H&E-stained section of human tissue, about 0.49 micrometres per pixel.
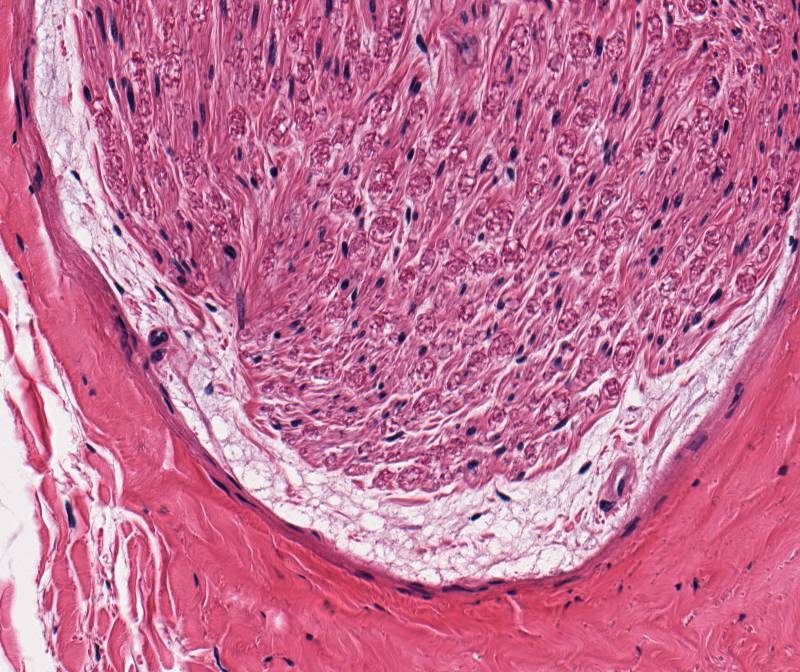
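Tibial nerve: a large rounded bundle fills the upper field, bounded below by a curved band of dense pink tissue. See the dark, slender, elongated nuclei scattered between the round profiles. A pale, loose, finely vacuolated zone separates the two along the lower and left margins. The band's inner curved edge carries a thin row of flattened nuclei.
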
